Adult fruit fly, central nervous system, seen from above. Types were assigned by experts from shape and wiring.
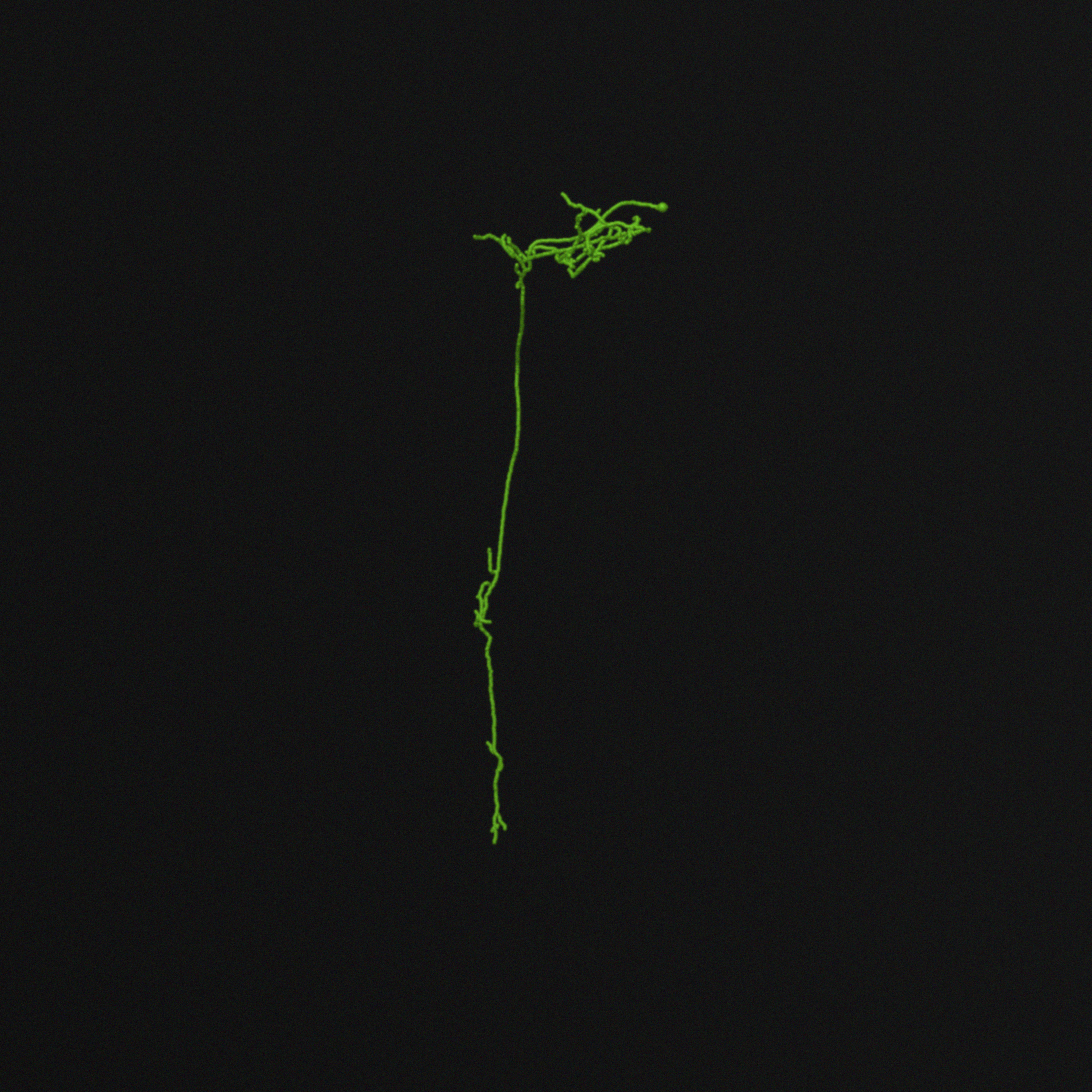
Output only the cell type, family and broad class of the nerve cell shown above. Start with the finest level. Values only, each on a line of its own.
DNge183
hemilineage LB7
descending neuron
